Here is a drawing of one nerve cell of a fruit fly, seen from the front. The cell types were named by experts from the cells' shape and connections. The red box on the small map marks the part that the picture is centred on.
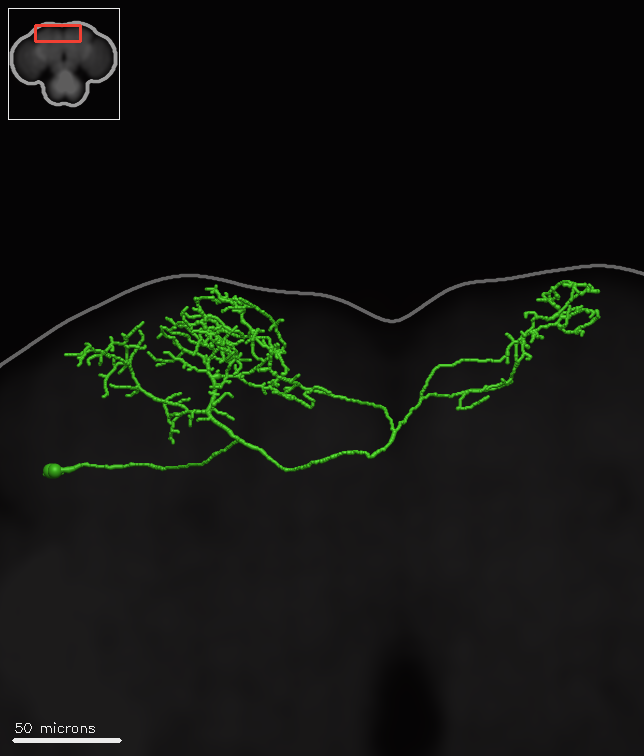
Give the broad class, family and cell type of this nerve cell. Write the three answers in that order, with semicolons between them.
central-brain intrinsic neuron; hemilineage SMPpv2_dorsal; SLP355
